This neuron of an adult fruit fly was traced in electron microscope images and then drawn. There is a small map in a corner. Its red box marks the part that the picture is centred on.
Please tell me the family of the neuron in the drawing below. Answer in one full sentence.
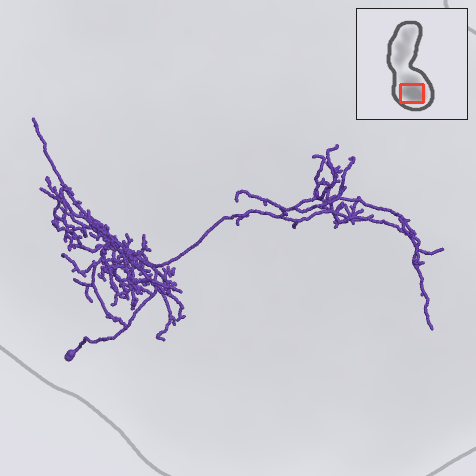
It is hemilineage VESa1 that names the family of this neuron.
